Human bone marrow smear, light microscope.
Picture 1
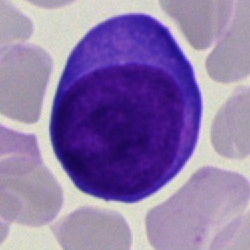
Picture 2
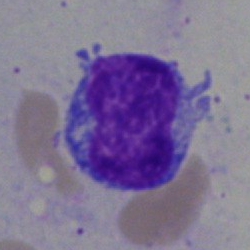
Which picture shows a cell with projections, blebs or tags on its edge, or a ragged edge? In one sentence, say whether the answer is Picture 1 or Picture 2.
The cell whose outline is rough is the one in picture 2.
